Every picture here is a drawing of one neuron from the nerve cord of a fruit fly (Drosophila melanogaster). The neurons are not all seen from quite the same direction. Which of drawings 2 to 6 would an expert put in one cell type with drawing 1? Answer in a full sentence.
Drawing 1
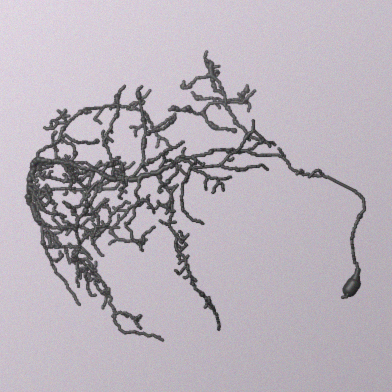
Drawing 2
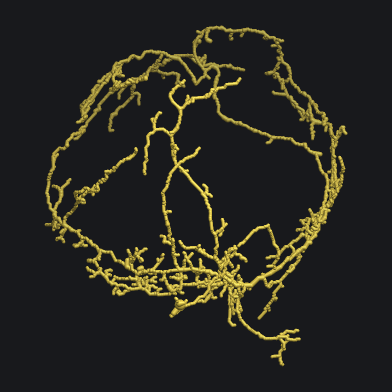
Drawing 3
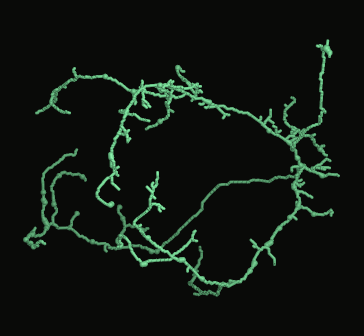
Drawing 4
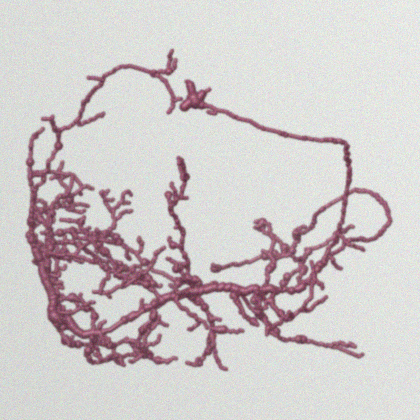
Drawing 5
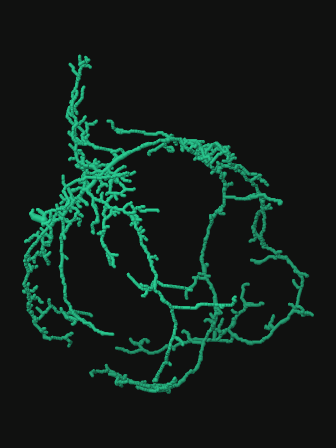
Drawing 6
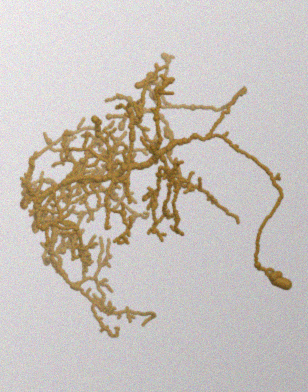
Drawing 4 and drawing 6 are of the same cell type.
